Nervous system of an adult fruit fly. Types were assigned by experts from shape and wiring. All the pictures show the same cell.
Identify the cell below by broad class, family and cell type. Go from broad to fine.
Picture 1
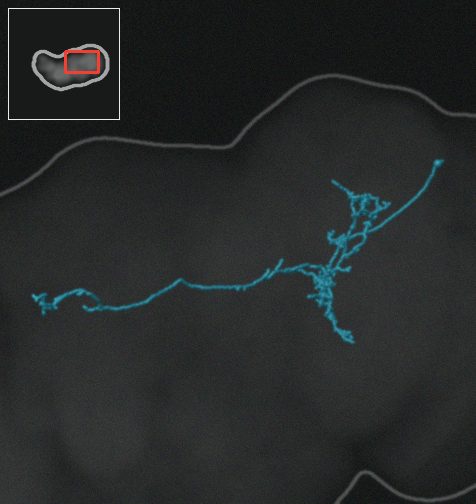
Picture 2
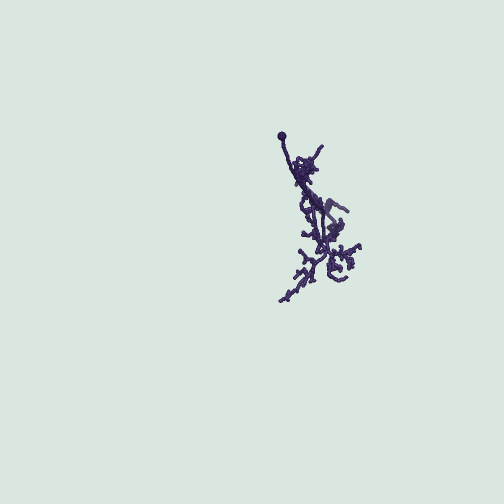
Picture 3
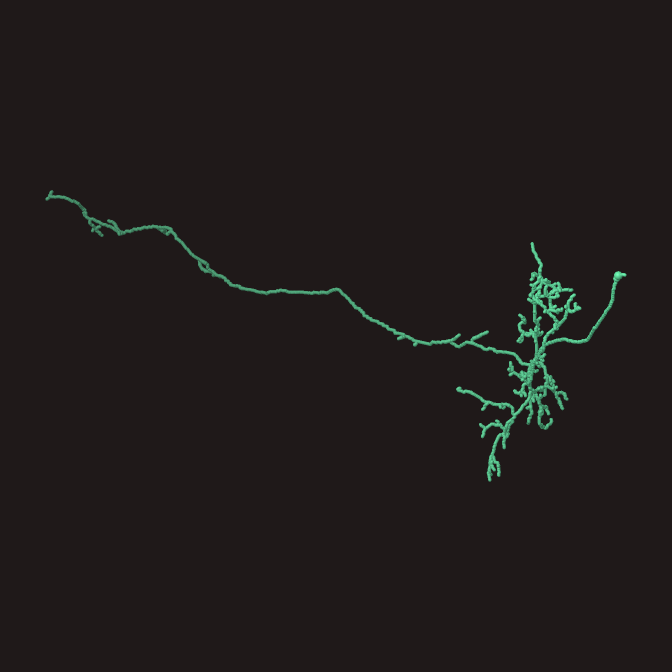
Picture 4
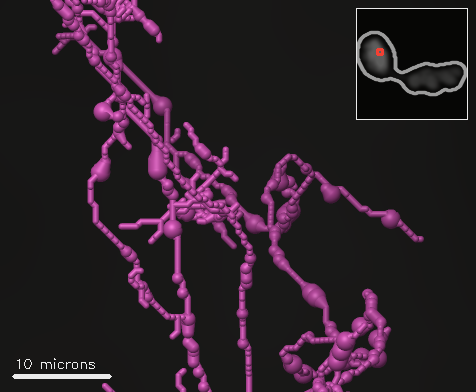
central-brain intrinsic neuron; hemilineage LHl4_posterior; CB2494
